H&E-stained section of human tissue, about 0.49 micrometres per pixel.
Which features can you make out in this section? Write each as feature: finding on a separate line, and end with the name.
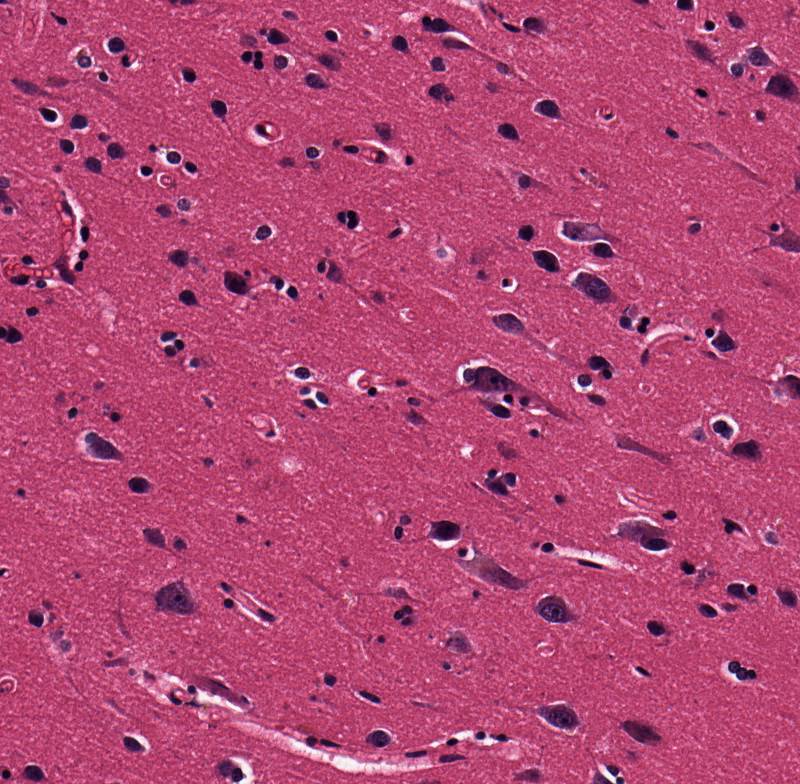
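Background: finely fibrillary pink neuropil, scattered cells embedded
Small nuclei: round, dark, little visible cytoplasm; far outnumber neurons
Clustering: small dark glial nuclei against some neuronal cell bodies, e.g. centre
Vessel: a second small one near upper left edge
Name: cerebral cortex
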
